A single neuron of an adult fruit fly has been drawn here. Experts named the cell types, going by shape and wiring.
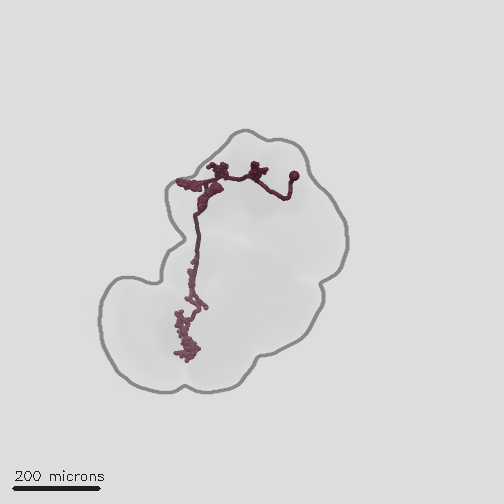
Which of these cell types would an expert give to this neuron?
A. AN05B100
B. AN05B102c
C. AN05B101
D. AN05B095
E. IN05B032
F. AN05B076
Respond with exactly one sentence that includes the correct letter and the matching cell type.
The cell type of the neuron is AN05B102c, listed as option B.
